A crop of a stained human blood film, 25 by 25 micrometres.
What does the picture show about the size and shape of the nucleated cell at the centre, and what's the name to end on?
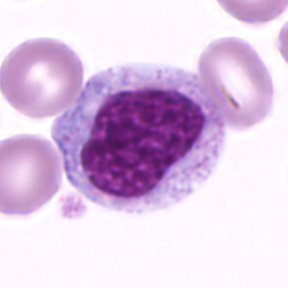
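Its outline is irregular, with a small rounded bulge on the left side. The cell measures about 16 by 13 micrometres, and its roughly oval nucleus, not divided into lobes, fills about 50% of the cell's area. Pale greyish-blue cytoplasm holds fine pink-purple granules scattered through it. This cell is a metamyelocyte.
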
